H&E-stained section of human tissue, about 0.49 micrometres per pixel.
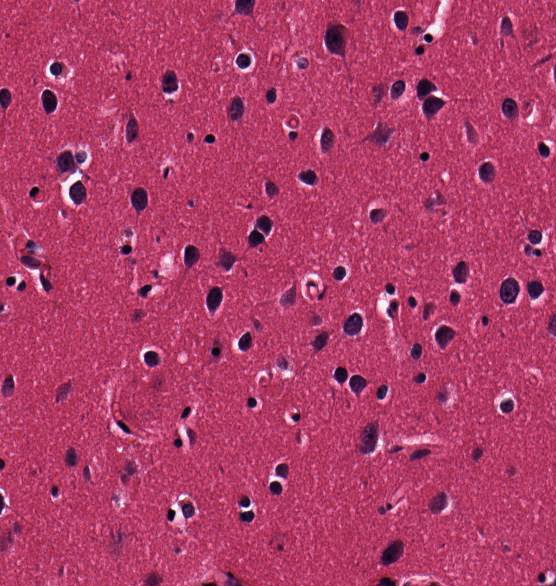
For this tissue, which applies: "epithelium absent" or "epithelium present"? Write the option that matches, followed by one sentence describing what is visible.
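Epithelium absent. No glands, epithelium or fat cells are present anywhere in the field.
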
